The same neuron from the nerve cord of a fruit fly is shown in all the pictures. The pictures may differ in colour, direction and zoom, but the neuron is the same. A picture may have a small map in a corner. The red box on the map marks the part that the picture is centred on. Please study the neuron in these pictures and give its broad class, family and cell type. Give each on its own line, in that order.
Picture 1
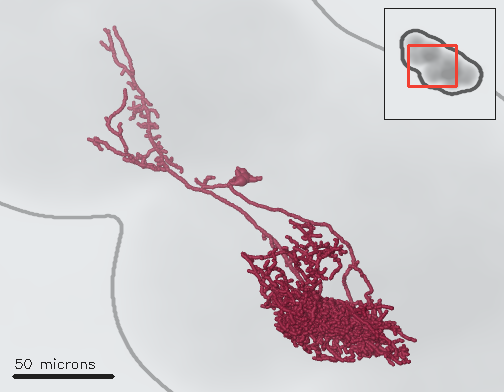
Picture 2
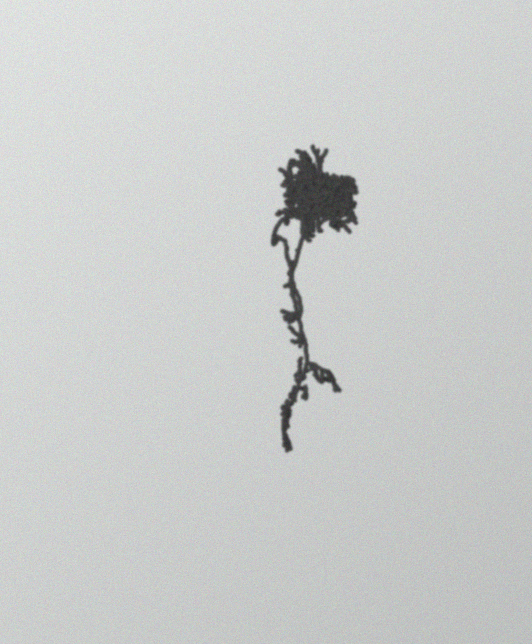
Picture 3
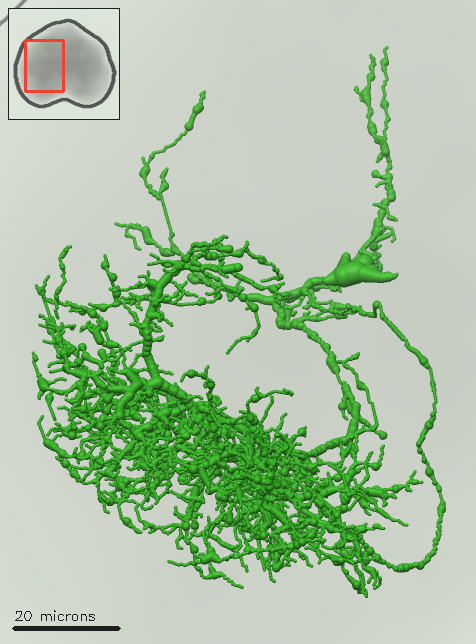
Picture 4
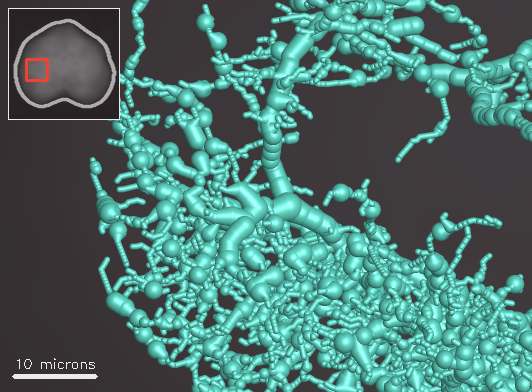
sensory neuron entering the nerve cord
class mechanosensory proprioceptive
SNpp33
